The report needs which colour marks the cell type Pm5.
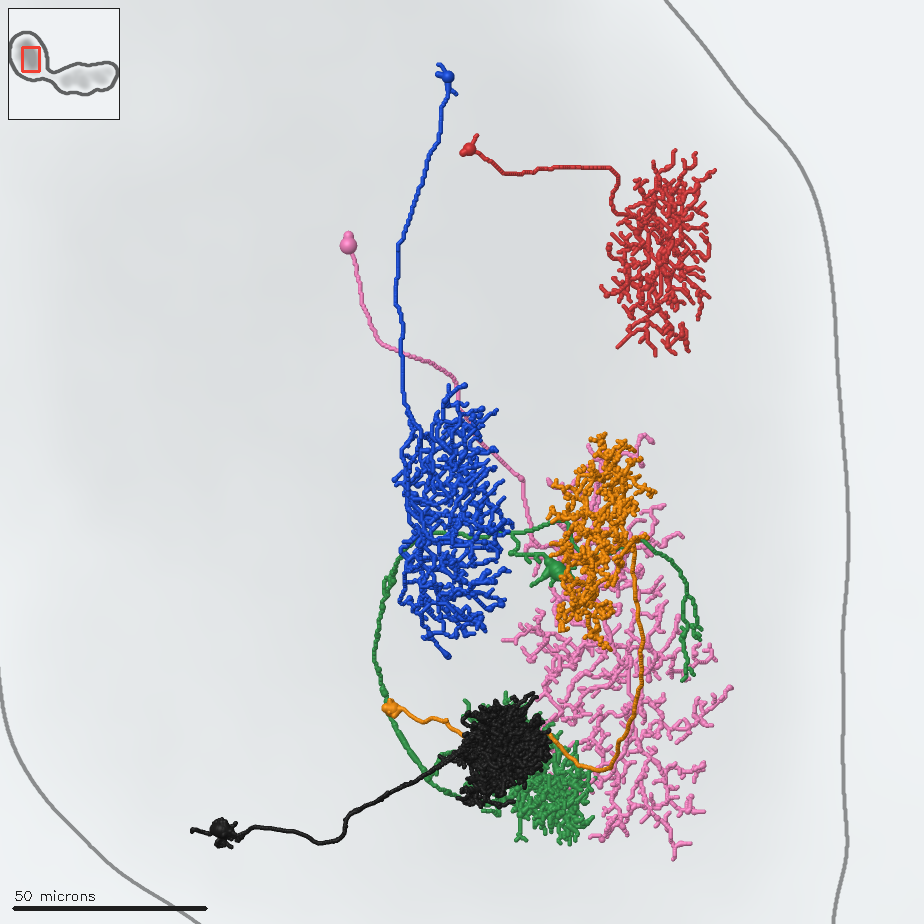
red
